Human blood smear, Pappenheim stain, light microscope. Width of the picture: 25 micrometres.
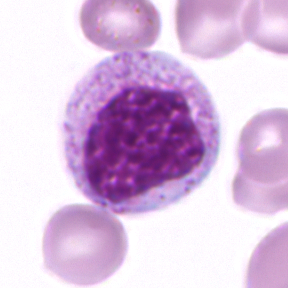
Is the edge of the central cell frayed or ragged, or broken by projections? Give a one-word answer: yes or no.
No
